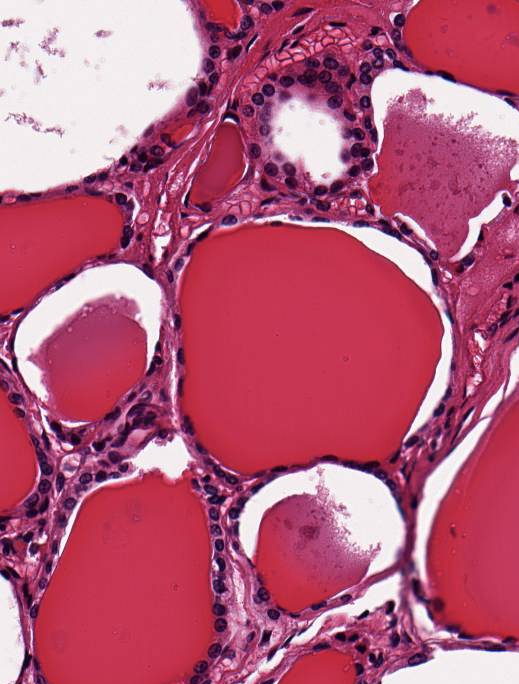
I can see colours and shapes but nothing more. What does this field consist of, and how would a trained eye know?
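The structure shown is the thyroid follicle: closed, rounded follicles of widely varying size, closely packed. Most hold homogeneous, deeply eosinophilic colloid and are lined by a single layer of flattened to low cuboidal cells with small, round, dark, evenly spaced nuclei.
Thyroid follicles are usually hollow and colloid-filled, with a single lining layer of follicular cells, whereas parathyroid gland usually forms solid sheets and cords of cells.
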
